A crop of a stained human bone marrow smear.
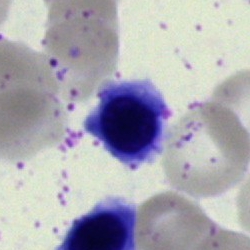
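Erythroblast in the middle of this stained bone marrow smear - note the nuclear chromatin, very dark and dense, with almost no internal detail, and no nucleoli to be seen. The cytoplasm has no visible granules, and small blunt bulges of it poke out from the surface.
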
